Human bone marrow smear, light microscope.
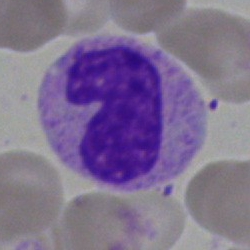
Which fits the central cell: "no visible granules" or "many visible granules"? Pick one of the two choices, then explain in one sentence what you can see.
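Many visible granules. Fine purple granules are scattered throughout the cytoplasm.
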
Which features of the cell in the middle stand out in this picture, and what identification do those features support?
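First point, the outline: round and smooth. Second, the nucleus: a deep notch on its left side gives it a kidney shape. Third, the cytoplasm: moderate in amount, pale lilac, and free of vacuoles. Conclusion: a band neutrophil.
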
